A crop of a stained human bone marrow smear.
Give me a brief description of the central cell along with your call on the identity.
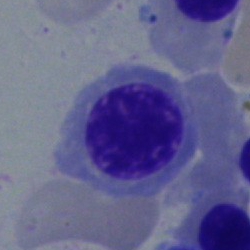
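Cytoplasm: moderate pale greyish-blue rim around the whole nucleus, wider on the left than on the right. No granules. No vacuoles. Cell: erythroblast.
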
